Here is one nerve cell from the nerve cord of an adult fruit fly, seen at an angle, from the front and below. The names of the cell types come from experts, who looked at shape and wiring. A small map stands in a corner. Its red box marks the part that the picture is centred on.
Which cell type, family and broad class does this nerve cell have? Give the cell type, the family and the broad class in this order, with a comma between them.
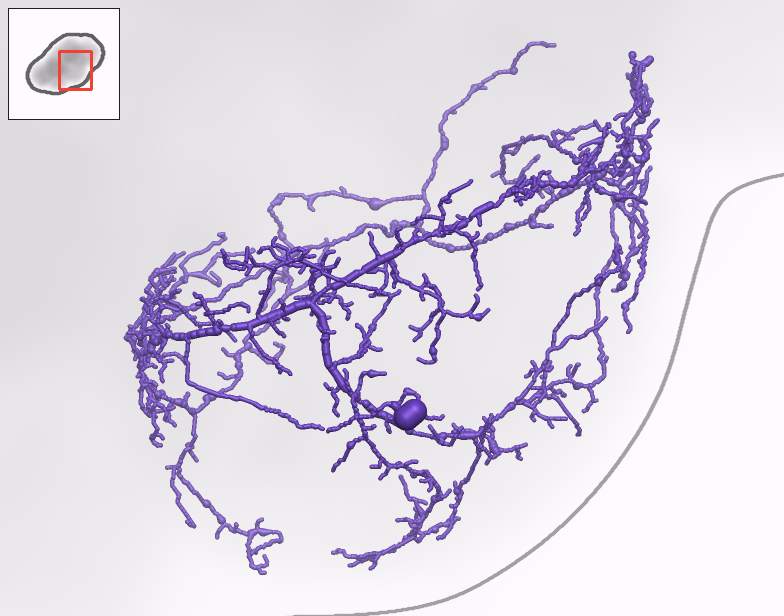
IN04B036, hemilineage 04B, nerve-cord intrinsic neuron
